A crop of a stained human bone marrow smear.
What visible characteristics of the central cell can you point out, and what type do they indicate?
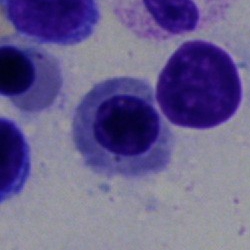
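Start with the nucleus: it sits toward the upper right, and you will find no nucleoli in it. Now look at the wider rim of cytoplasm that is left on the lower left. It is pale greyish-blue and shows no granules. This cell is an erythroblast.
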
